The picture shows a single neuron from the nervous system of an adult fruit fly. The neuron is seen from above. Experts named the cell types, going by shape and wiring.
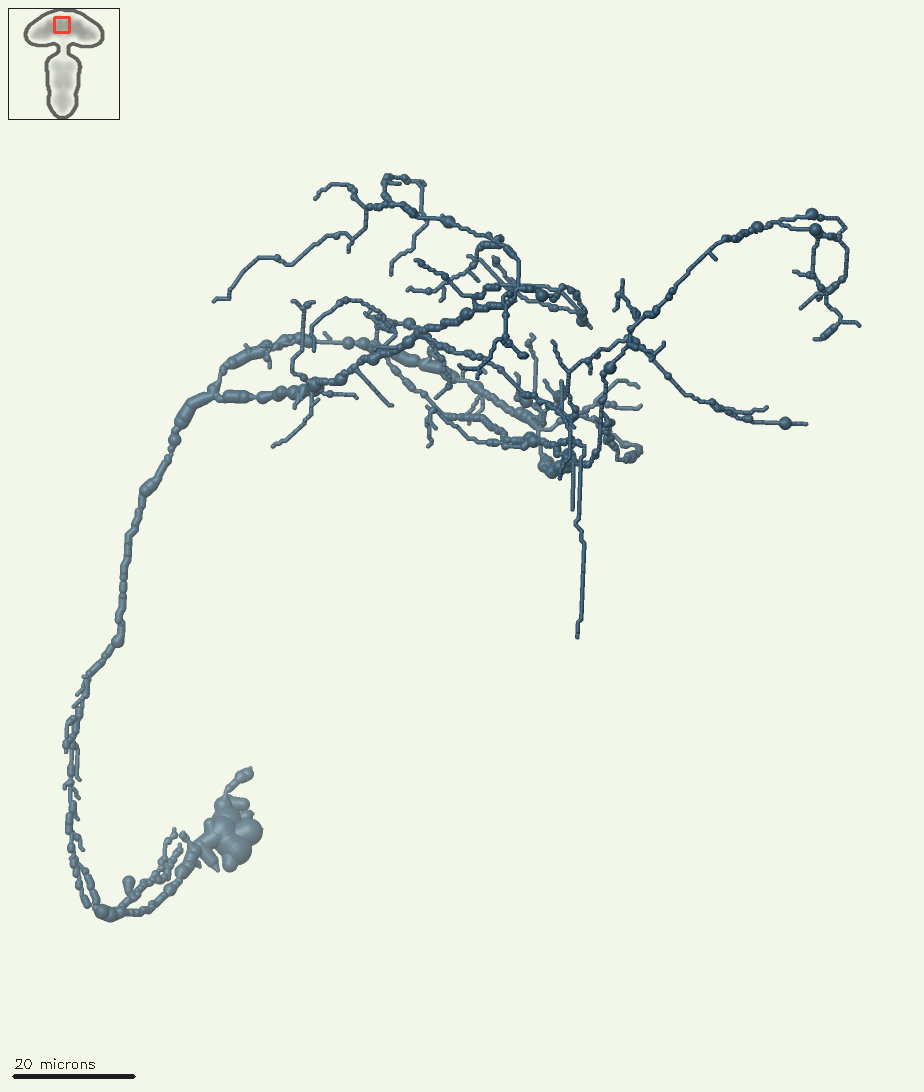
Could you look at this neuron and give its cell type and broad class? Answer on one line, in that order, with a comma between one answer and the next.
MN13, motor neuron of the brain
